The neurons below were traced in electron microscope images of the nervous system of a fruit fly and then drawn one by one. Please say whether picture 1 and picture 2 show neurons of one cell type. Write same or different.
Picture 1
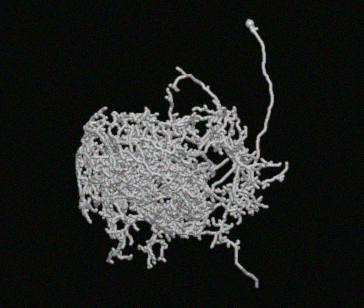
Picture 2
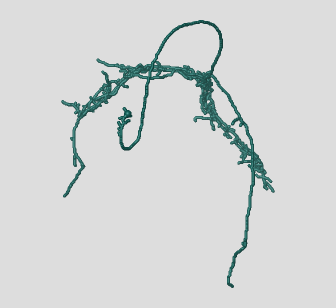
different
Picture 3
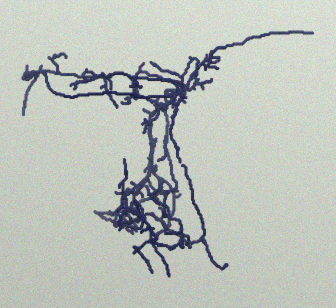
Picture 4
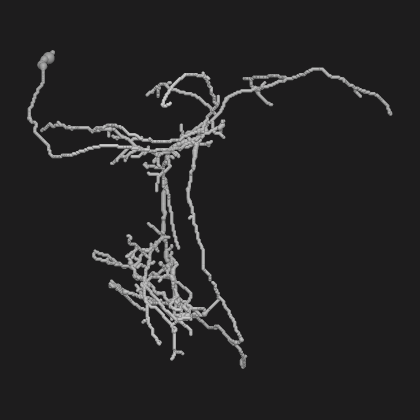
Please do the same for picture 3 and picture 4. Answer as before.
same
